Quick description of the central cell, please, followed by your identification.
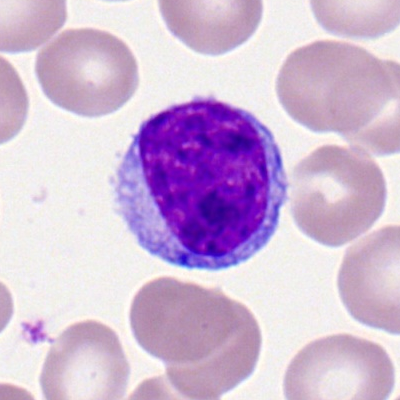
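The chromatin is dark purple and coarsely clumped, with paler patches between the clumps. A crescent of pale blue cytoplasm, broadest on the left side of the cell, becomes a deeper blue along its lower edge. On the left, the cytoplasmic edge is finely ragged rather than smooth. This is a lymphocyte.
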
